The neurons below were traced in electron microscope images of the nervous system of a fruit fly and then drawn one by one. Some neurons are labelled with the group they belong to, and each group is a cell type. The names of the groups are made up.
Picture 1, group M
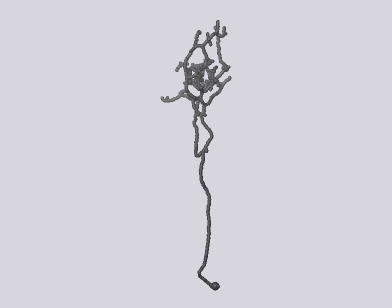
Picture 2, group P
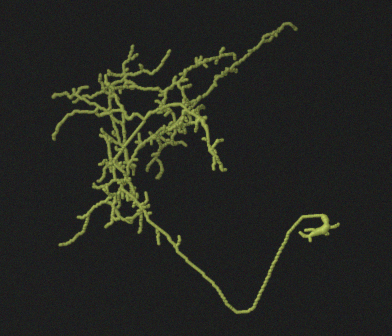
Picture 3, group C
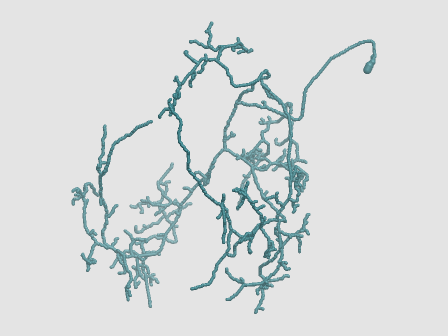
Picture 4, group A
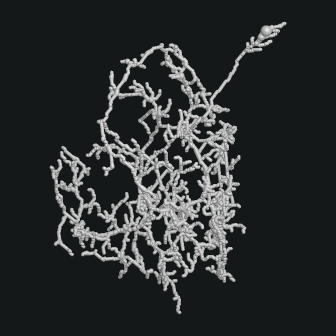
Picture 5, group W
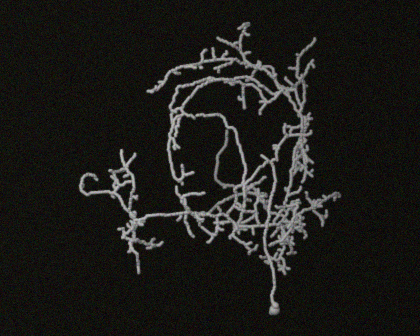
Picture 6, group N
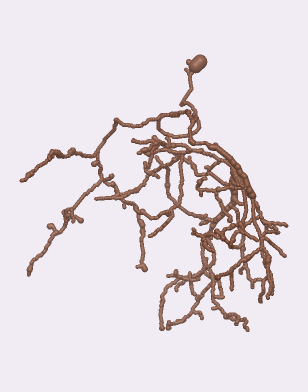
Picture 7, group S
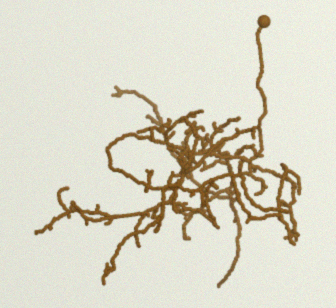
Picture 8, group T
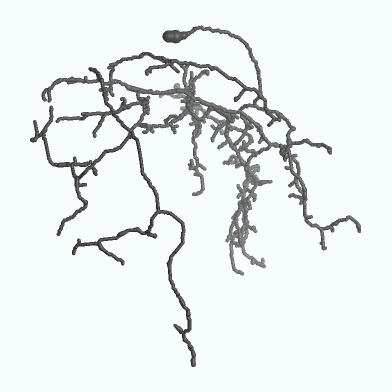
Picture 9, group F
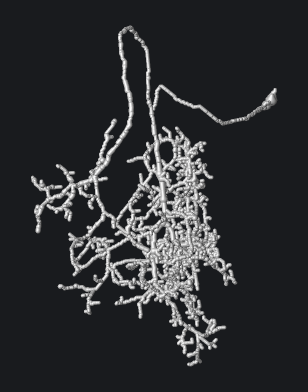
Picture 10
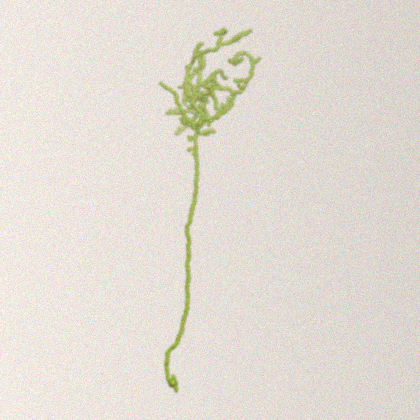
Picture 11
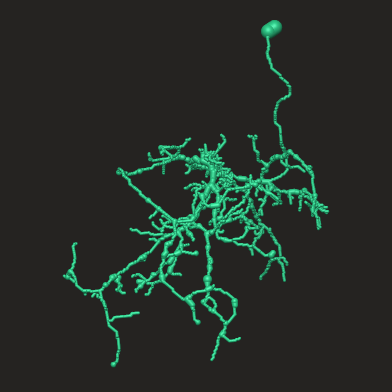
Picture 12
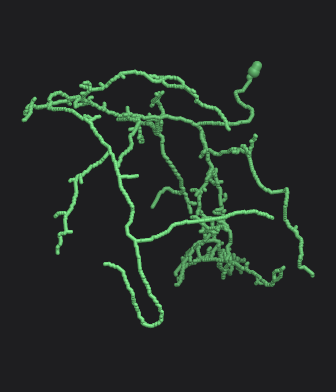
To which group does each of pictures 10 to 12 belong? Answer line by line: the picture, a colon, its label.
10: group M
11: group S
12: group T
